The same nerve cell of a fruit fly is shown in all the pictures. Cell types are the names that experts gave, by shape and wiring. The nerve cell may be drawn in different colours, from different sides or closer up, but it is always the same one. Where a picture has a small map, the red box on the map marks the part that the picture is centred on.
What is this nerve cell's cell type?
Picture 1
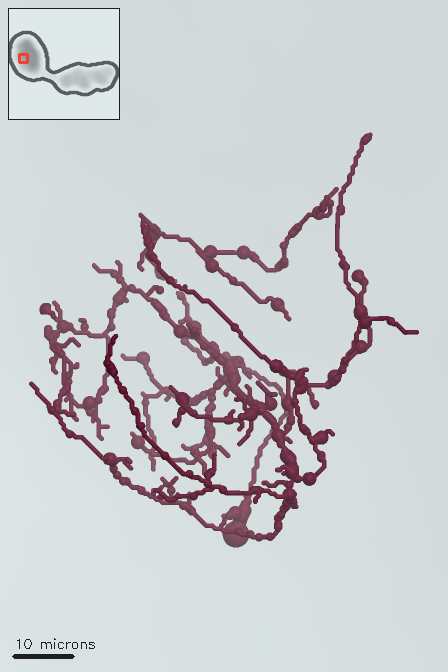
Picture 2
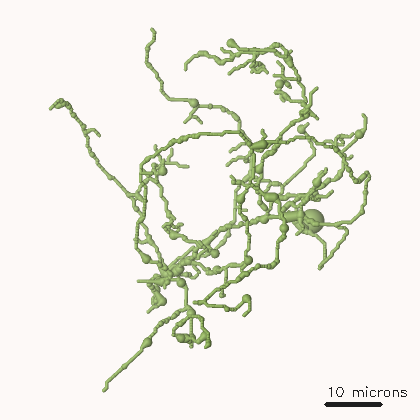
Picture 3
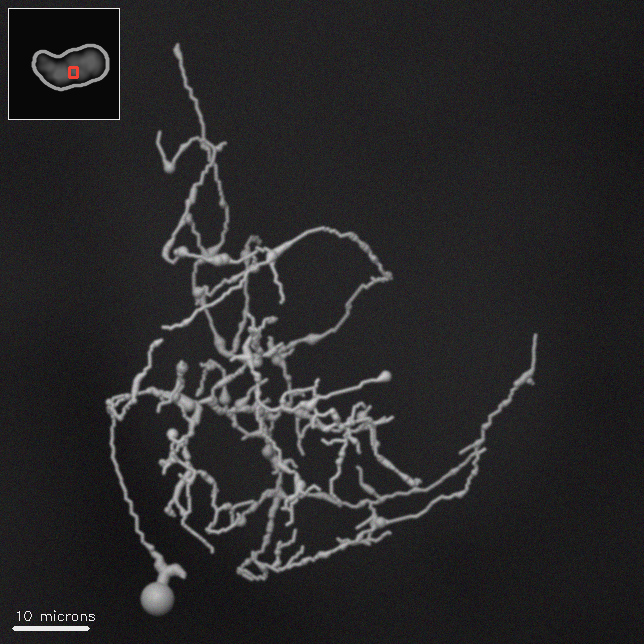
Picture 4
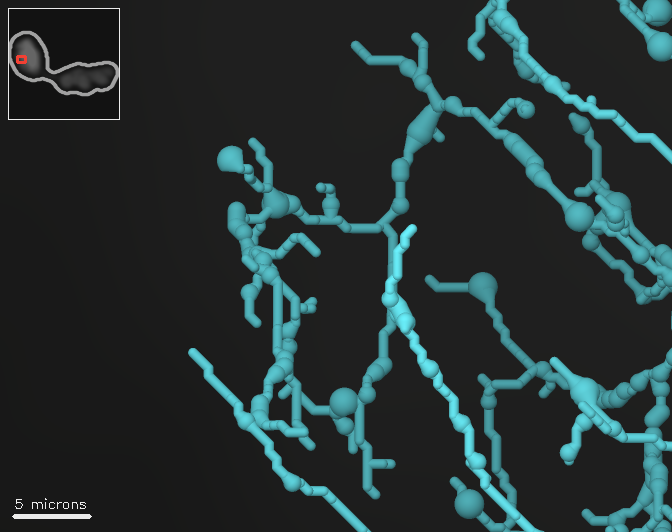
CB1208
